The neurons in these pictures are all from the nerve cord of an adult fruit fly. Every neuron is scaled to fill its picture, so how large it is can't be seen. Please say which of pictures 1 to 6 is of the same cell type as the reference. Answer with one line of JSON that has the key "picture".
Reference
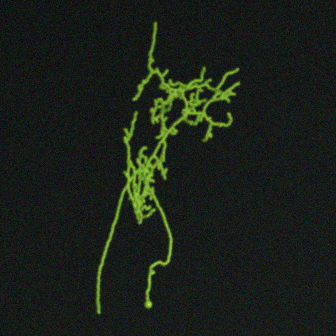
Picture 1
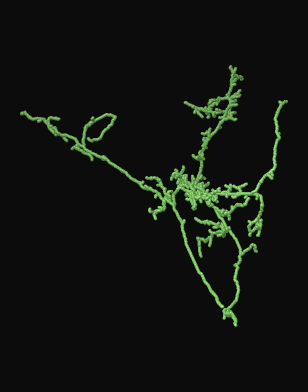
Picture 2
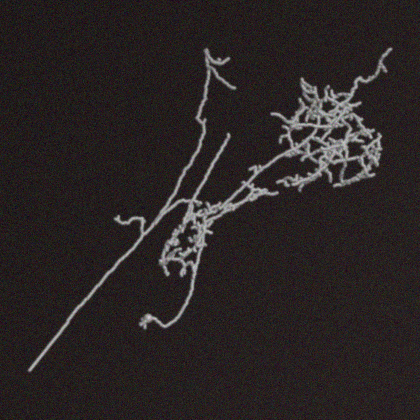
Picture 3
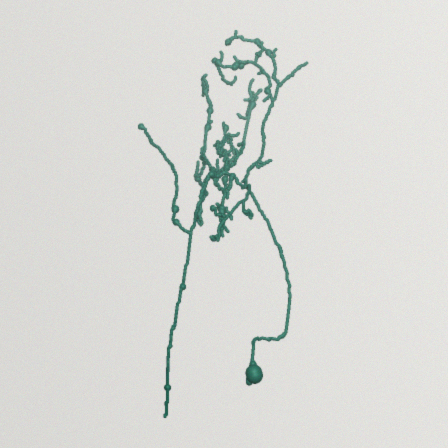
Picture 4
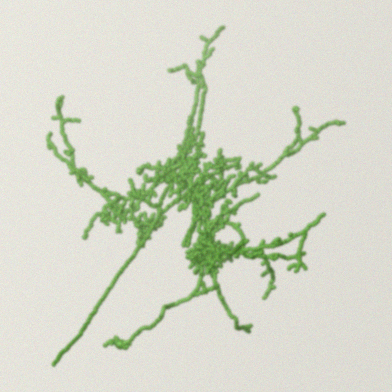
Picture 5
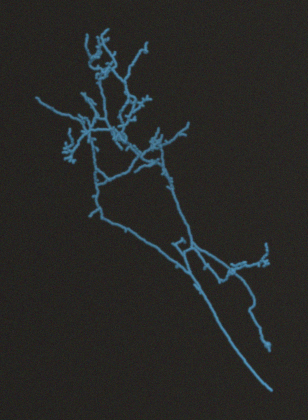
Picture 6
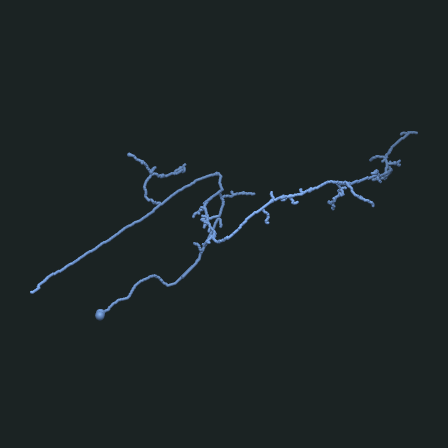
{"picture": 2}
